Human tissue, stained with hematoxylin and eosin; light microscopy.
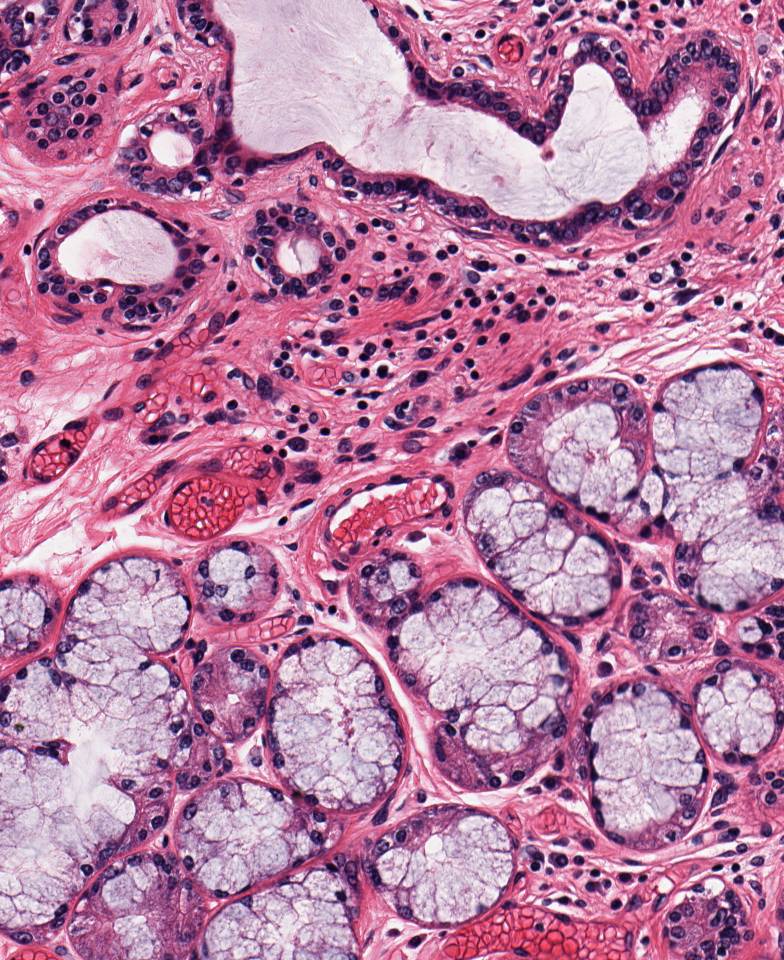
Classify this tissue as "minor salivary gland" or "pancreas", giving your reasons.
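This is minor salivary gland. The acinar cells have pale, foamy, finely bubbly cytoplasm with a faint blue-grey tint; in these mucous acini the nuclei are small, dark and flattened against the outer edge of each cell.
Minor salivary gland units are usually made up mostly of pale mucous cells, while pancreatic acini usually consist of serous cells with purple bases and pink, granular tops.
Rounded clusters of mucous acini fill the lower half; above, cuboidal cells with round dark nuclei line ducts set in fibrous stroma.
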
